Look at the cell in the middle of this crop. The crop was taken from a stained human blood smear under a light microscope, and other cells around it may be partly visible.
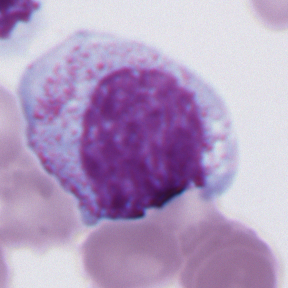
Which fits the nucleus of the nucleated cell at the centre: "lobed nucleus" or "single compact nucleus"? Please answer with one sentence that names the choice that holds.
Its nucleus forms a single compact mass of round, oval or kidney shape.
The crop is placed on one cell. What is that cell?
myelocyte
